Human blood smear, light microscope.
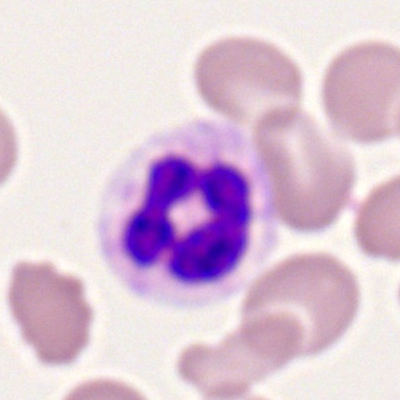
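Segmented neutrophil in a stained human blood smear, central cell. The outline is round and smooth. Several nuclear lobes are joined in a ring around a pale centre. Chromatin is dark purple and coarsely clumped; the cytoplasm is plentiful and pale pinkish-lilac.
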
